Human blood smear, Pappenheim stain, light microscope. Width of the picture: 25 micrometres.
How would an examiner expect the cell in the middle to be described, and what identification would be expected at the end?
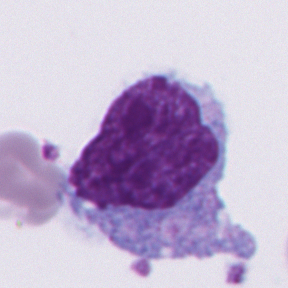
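Irregular and ragged, the cell outline is not smoothly round. The nucleus measures about 13 by 11 micrometres; its chromatin is dark purple and coarsely clumped, with paler streaks between clumps. Pale bluish-lilac cytoplasm, filled with fine dusty purplish granules, lies mostly below and to the right of the nucleus. The cell is a monocyte.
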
